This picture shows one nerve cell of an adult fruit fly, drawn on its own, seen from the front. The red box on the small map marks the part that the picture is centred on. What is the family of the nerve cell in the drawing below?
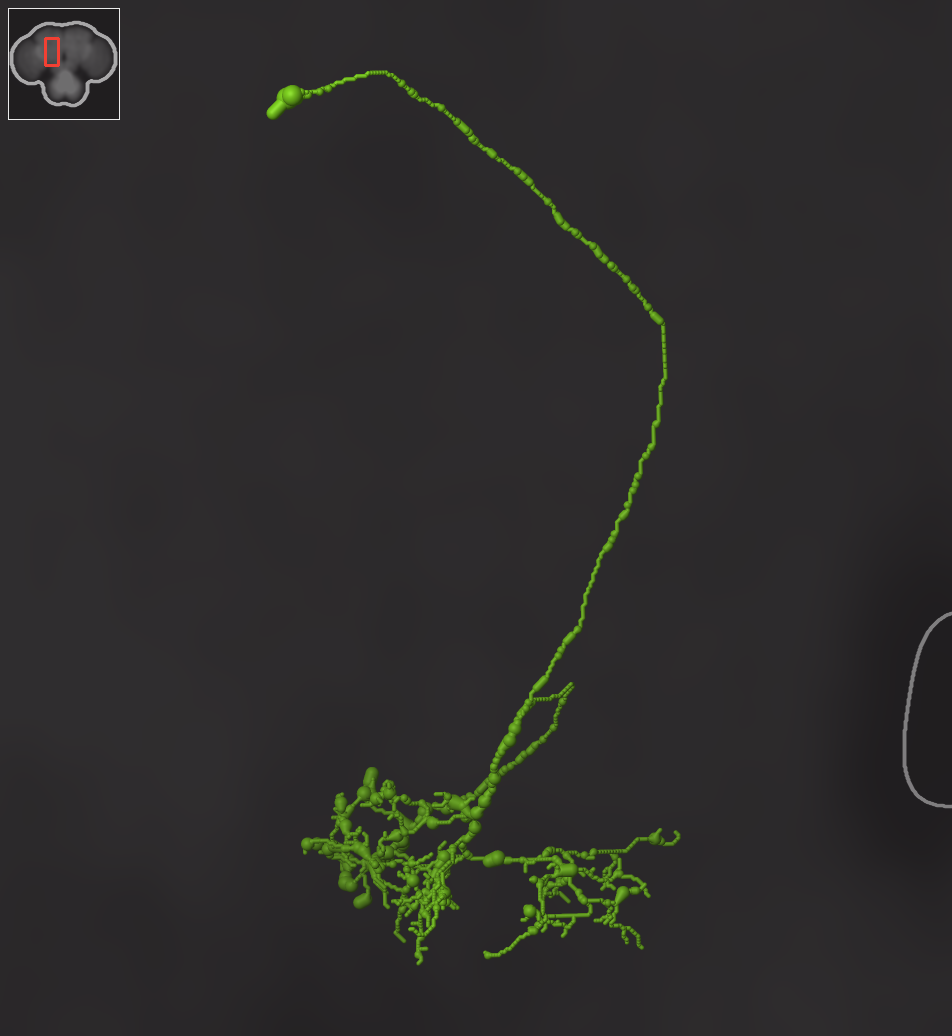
hemilineage WEDd1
